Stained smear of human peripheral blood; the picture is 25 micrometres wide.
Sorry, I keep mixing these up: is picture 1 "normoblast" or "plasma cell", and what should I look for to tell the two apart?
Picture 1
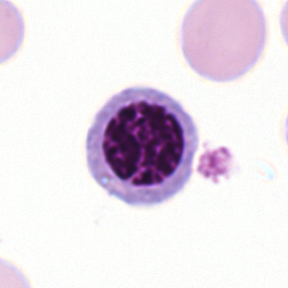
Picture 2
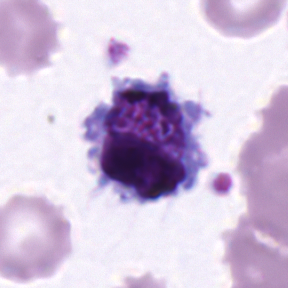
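Picture 1 shows the normoblast, and picture 2 shows the plasma cell. Now for how they differ, beginning with the normoblast: it is about 10 micrometres across, with a smooth, round outline. Its nucleus is round, about 7 micrometres across, and fills about 50% of the cell's area, with a rim of cytoplasm surrounding it on all sides. The plasma cell's nucleus is larger, about 10 by 8 micrometres. Compare the chromatin as well: in the normoblast it is gathered into coarse dark clumps with paler lines between them, and no nucleoli can be seen. In the plasma cell, the lower part of the nucleus stains more darkly and evenly than the upper part. The plasma cell's cytoplasm is a pale grey-blue with no distinct granules, and red cells lie nearby, though none of them touches it.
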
